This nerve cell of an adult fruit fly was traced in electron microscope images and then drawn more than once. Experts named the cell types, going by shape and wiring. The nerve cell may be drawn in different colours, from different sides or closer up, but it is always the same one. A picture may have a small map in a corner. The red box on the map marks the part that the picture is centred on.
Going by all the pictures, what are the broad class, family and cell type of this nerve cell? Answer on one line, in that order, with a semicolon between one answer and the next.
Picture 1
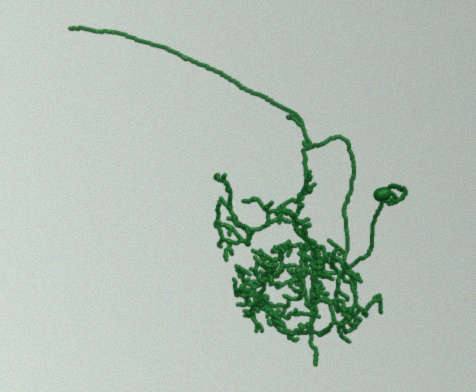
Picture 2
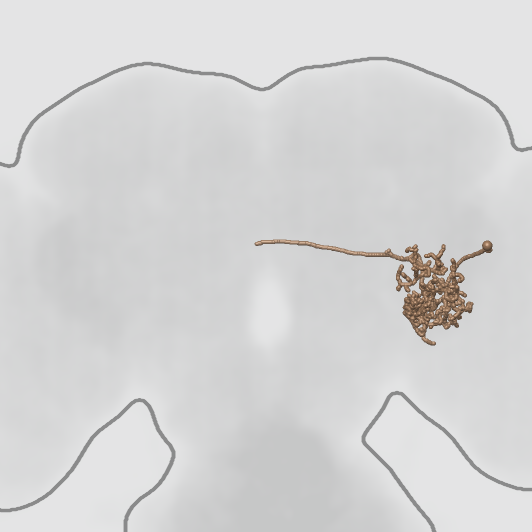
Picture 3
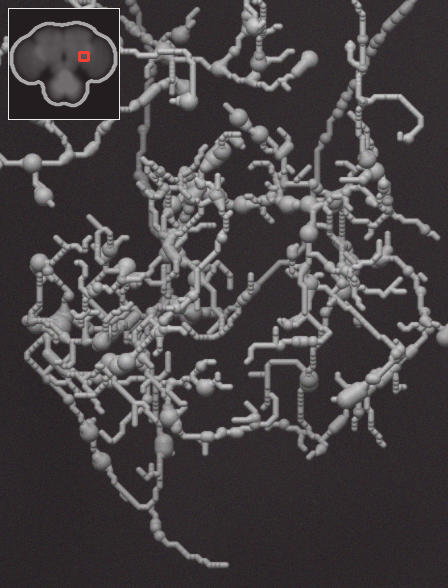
central-brain intrinsic neuron; hemilineage VLPl&d1_lateral; AVLP261_a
